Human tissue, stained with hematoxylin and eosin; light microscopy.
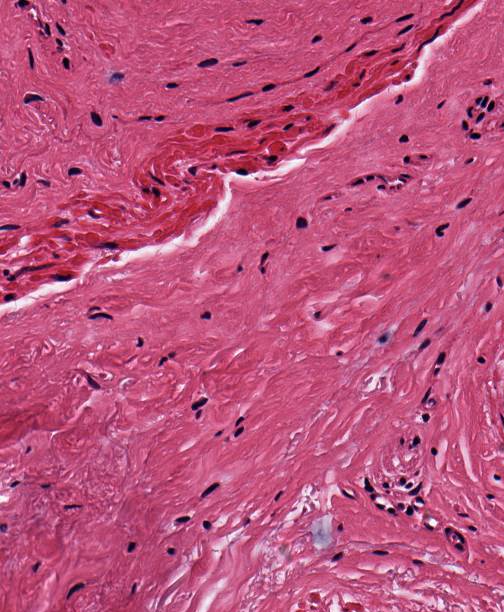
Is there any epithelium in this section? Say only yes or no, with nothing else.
No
